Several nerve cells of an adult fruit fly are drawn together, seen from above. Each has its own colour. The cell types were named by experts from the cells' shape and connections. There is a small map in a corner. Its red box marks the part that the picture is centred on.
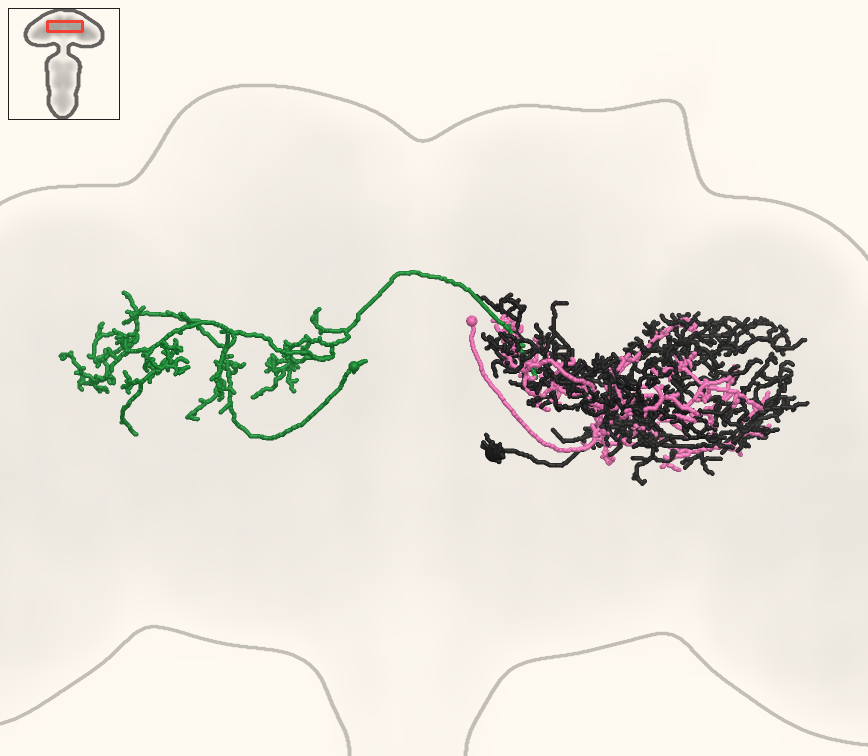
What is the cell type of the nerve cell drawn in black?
SLP439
